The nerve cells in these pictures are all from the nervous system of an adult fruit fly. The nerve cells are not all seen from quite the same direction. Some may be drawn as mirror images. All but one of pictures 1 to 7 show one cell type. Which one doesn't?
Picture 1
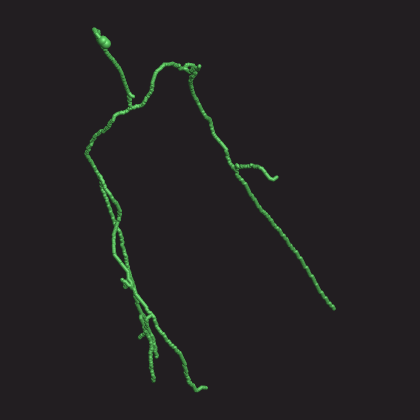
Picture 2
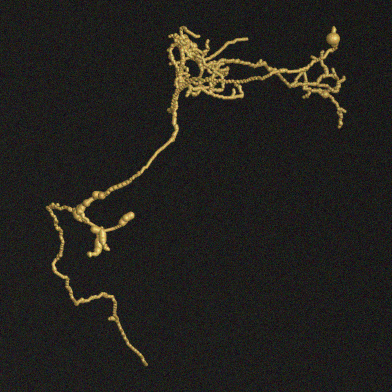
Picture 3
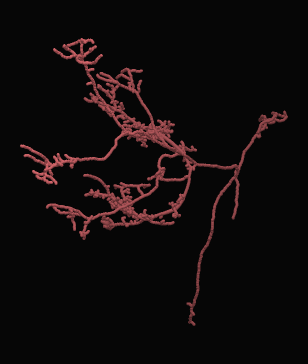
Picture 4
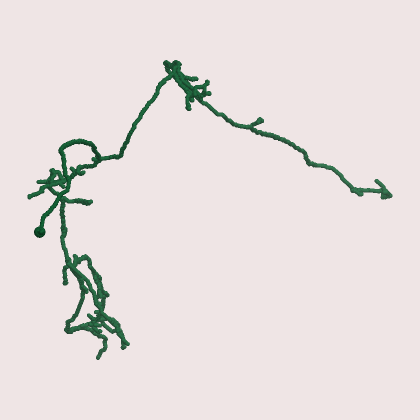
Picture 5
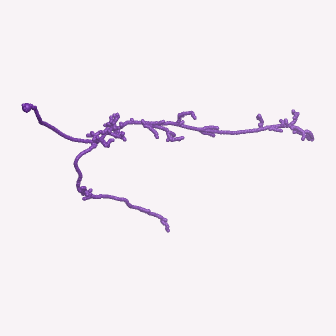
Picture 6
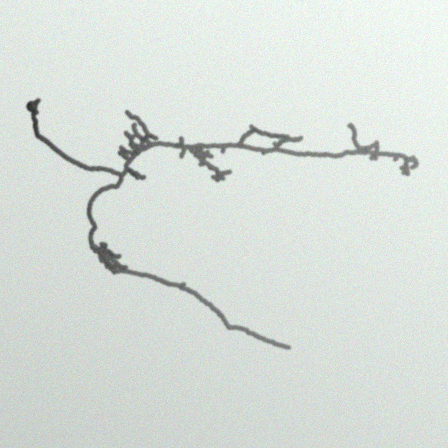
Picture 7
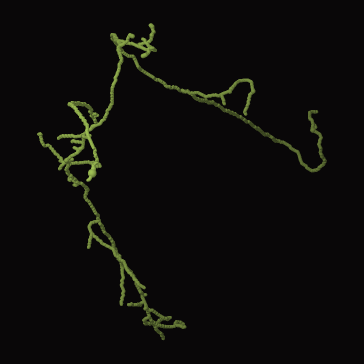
Picture 3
